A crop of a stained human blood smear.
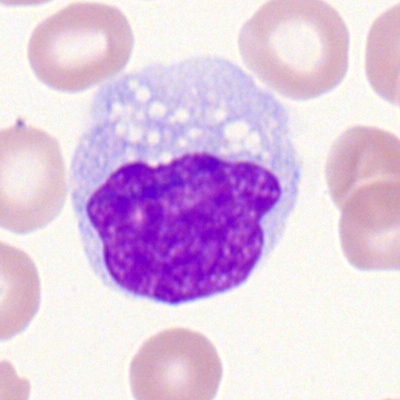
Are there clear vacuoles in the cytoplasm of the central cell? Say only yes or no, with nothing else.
Yes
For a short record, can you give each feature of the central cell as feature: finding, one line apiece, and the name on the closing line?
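Outline: roughly round, slightly uneven edge
Nucleus position: lower half of the cell
Upper nuclear border: irregular and bumpy, not smoothly curved
Cytoplasm: no coarse coloured granules
Name: monocyte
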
